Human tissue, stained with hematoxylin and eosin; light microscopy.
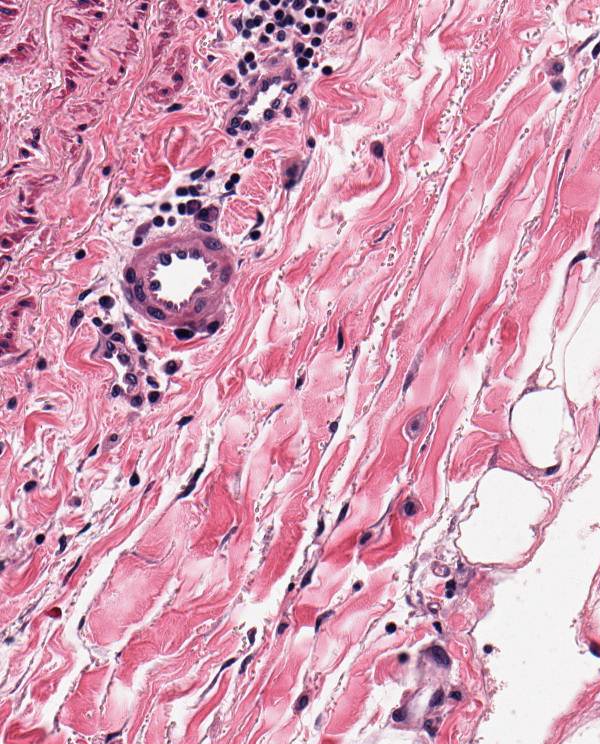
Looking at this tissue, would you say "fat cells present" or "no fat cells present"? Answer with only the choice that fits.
Fat cells present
